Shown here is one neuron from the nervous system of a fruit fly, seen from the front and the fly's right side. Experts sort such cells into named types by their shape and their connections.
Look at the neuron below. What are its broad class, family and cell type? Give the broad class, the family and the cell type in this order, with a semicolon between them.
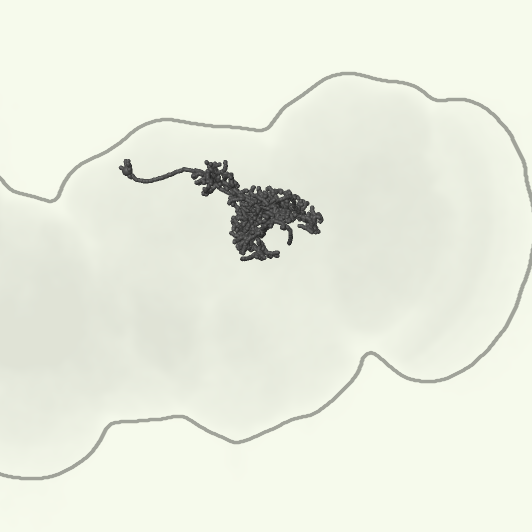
central-brain intrinsic neuron; class CX; FB4X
